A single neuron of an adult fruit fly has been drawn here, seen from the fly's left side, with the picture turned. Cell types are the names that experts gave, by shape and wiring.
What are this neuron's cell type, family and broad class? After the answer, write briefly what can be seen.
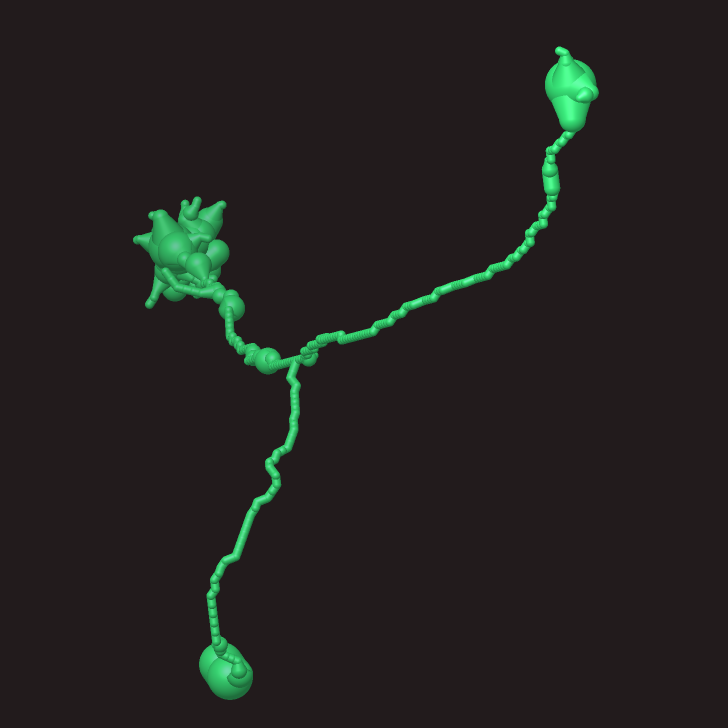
The cell type is TuBu08. The family is hemilineage AOTUv3_dorsal. Its broad class is central-brain intrinsic neuron. In this view it is taller than it is wide.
